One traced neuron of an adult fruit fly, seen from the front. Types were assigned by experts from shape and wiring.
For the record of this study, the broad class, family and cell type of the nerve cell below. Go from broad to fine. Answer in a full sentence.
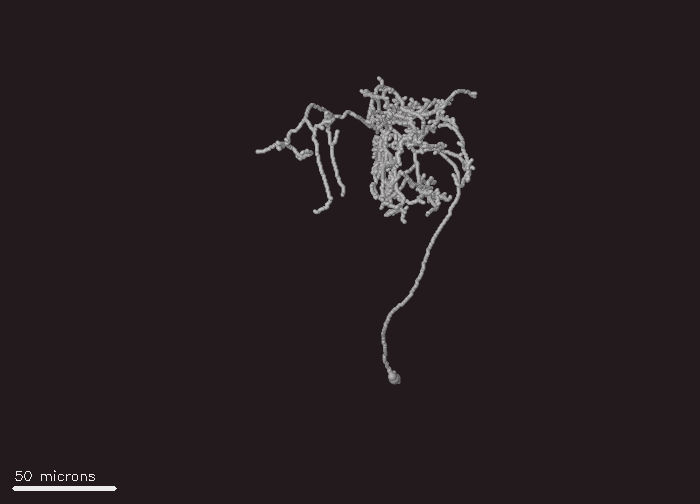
A nerve-cord intrinsic neuron of hemilineage 06A, type IN06A045.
